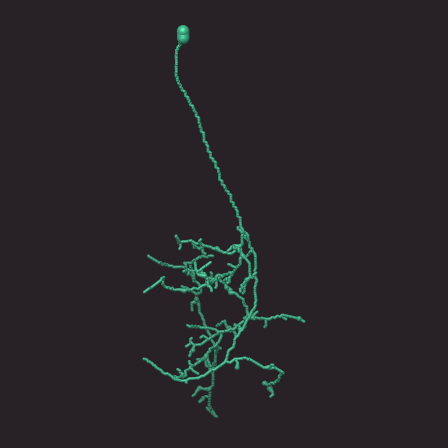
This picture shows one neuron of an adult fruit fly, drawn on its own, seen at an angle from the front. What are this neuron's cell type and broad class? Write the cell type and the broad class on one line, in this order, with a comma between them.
CB1227, central-brain intrinsic neuron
